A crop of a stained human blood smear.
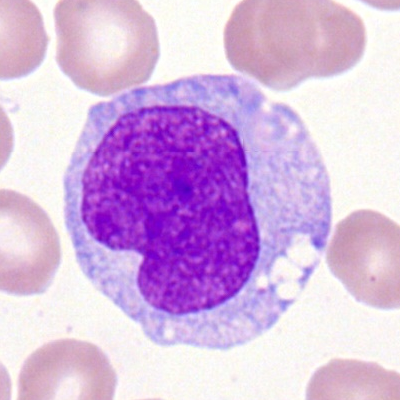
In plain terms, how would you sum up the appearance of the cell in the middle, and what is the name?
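Nucleus: set off-centre, towards the left of the cell. Chromatin: fine and lacy, not coarsely clumped. Cytoplasm: abundant and pale grey-blue, with a cluster of small clear vacuoles in its lower right part. Name: monocyte.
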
